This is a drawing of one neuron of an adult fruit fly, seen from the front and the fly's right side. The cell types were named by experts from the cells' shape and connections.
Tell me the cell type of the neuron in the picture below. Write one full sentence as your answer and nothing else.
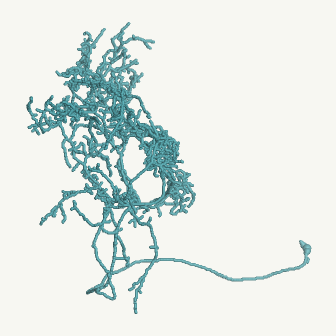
This neuron is assigned to the cell type CRE048.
